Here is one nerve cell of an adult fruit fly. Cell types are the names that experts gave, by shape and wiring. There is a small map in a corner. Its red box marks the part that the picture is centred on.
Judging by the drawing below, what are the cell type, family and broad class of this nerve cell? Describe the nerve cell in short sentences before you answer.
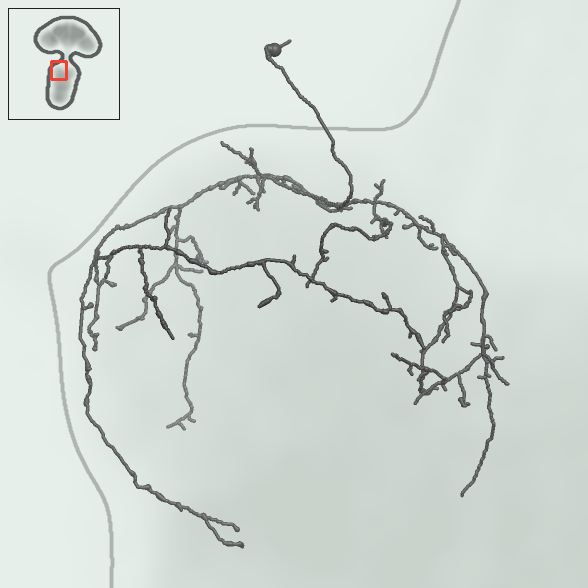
The cell body can be seen at the top of the picture. The picture shows dozens of branch ends. The cell type is IN08A025. The family is hemilineage 08A. Its broad class is nerve-cord intrinsic neuron.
